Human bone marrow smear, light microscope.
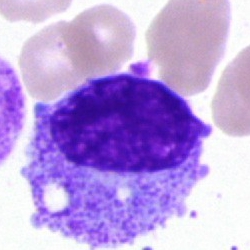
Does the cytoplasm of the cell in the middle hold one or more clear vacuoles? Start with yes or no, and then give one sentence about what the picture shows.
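Yes. Two clear vacuoles lie in the cytoplasm below the nucleus.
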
